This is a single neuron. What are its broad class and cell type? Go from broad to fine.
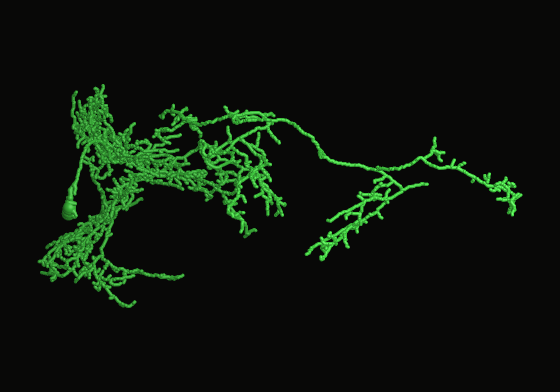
central-brain intrinsic neuron; AVLP032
